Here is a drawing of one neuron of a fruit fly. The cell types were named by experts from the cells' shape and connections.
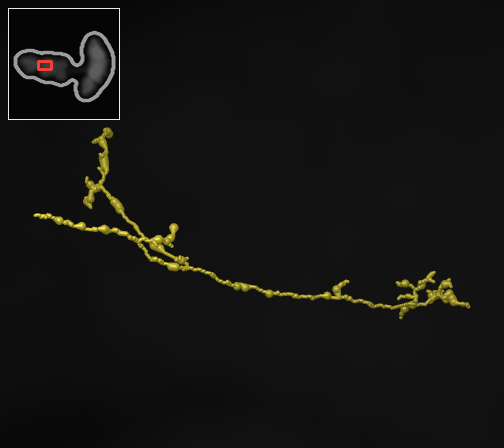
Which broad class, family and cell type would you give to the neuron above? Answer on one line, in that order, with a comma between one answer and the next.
sensory neuron entering the nerve cord, class mechanosensory proprioceptive, SNpp41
